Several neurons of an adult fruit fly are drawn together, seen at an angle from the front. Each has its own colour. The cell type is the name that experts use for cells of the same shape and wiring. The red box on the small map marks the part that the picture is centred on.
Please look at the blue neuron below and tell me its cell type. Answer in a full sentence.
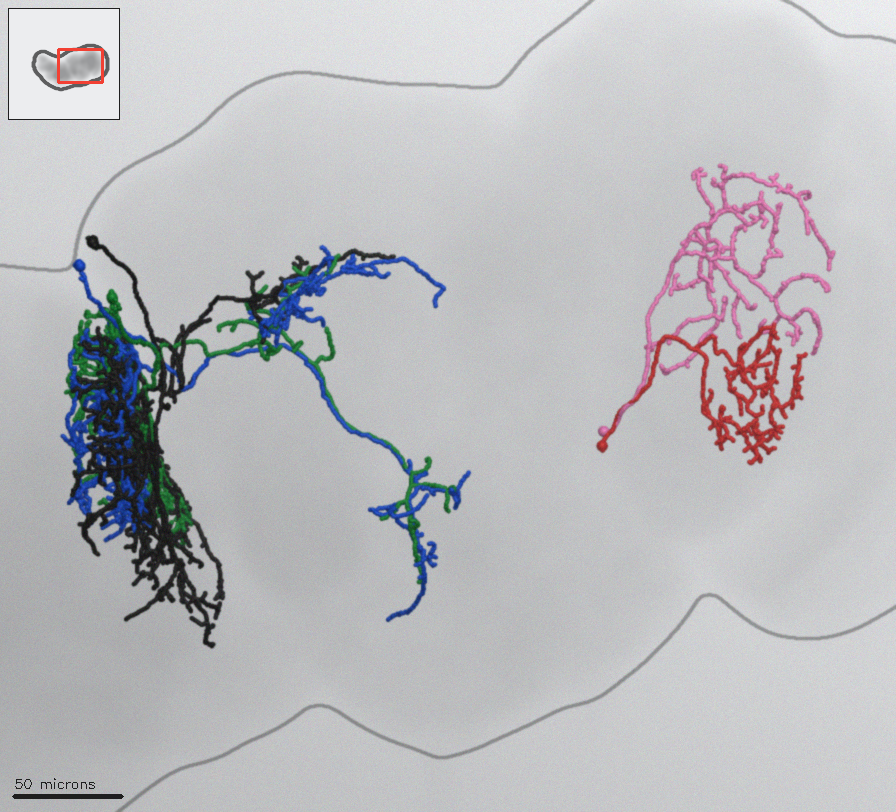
The cell type is LT85.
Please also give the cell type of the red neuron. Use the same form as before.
The cell type is Li18b.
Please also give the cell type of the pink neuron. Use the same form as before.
The cell type is Li18a.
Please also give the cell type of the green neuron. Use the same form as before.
The cell type is LoVP103.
